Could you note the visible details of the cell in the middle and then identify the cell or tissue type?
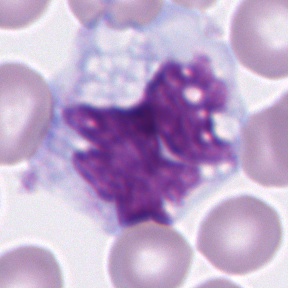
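Irregular rather than smoothly round, the outline of this cell encloses abundant pale grey-blue cytoplasm. The nucleus is irregular and folded, with several deep indentations. Small clear spots overlie the right part of the nucleus. The cell is a monocyte.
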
